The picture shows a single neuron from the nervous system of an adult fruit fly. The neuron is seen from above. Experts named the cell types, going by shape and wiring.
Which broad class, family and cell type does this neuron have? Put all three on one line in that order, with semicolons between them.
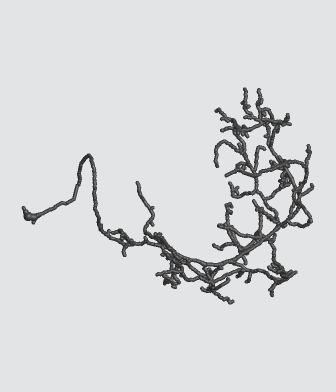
nerve-cord intrinsic neuron; hemilineage 03A; IN03A046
